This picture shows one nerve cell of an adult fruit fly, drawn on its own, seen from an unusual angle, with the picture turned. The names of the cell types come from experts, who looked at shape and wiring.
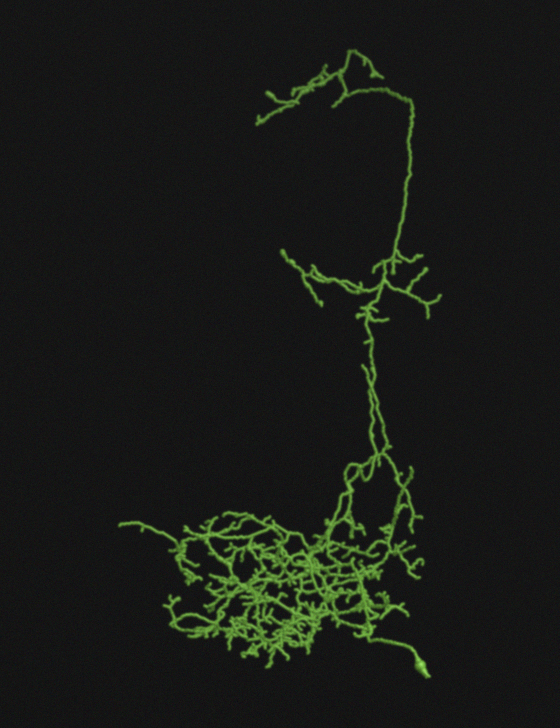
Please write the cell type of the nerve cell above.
AVLP192_b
